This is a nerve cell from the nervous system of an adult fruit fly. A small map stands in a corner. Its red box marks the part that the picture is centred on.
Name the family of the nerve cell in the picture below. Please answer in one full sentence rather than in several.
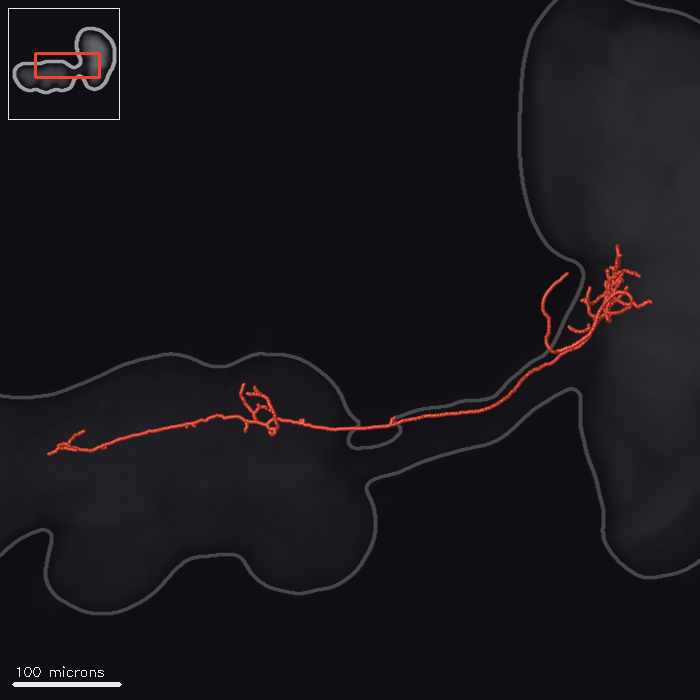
In family DNx, this nerve cell is included.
